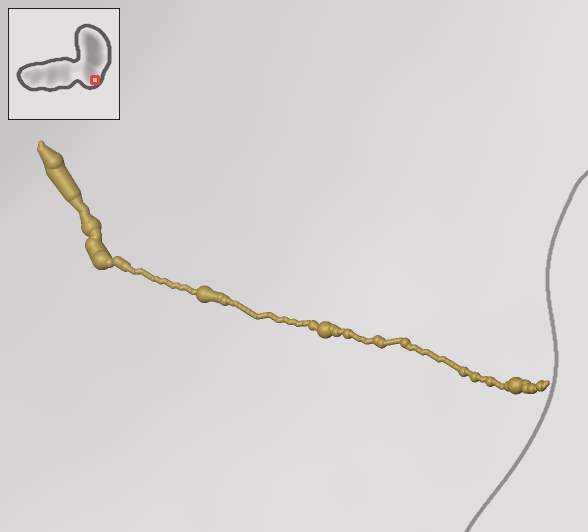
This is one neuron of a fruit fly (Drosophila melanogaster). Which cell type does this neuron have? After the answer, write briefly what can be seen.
Its cell type is R8y. This is a photoreceptor or other optic-lobe sensory neuron. It is in the brain and does not reach the nerve cord. The drawing shows no cell body. There are a dozen or fewer branch ends.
